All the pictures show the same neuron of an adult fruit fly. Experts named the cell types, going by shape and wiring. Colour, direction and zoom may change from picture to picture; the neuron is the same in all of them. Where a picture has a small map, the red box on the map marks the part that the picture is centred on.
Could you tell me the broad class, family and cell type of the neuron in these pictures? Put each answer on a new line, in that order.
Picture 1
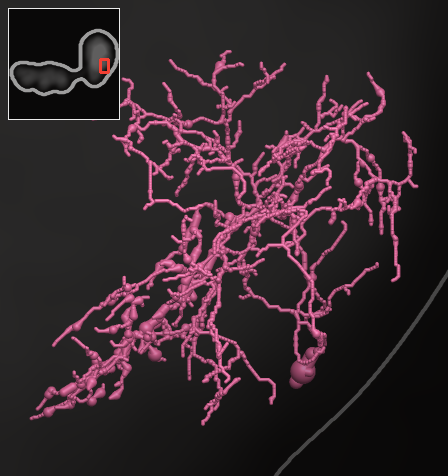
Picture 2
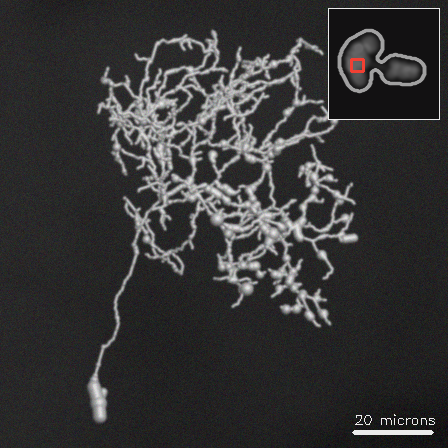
central-brain intrinsic neuron
hemilineage TRdl_b
GNG237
